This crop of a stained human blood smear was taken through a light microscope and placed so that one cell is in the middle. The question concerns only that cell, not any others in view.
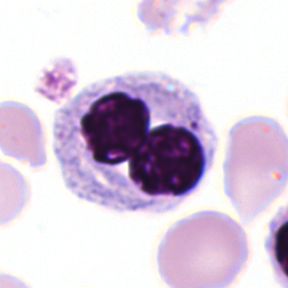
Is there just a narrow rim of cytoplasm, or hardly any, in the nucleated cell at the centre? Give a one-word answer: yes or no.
No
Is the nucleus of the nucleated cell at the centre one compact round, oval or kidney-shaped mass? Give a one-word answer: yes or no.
No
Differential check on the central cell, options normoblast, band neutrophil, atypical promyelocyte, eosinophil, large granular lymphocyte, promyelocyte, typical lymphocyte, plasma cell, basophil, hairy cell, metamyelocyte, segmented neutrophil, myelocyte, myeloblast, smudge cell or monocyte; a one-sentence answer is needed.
The middle of this crop is occupied by a normoblast.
